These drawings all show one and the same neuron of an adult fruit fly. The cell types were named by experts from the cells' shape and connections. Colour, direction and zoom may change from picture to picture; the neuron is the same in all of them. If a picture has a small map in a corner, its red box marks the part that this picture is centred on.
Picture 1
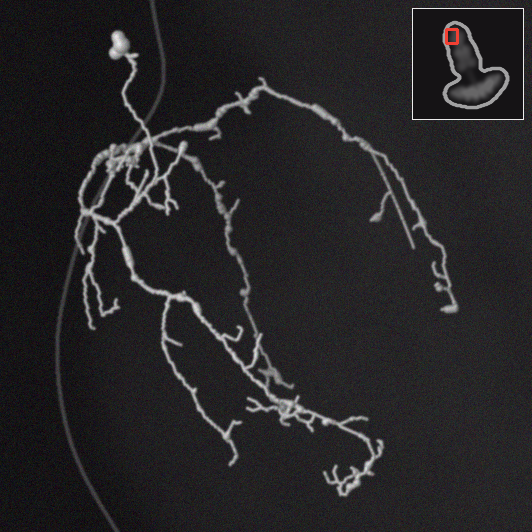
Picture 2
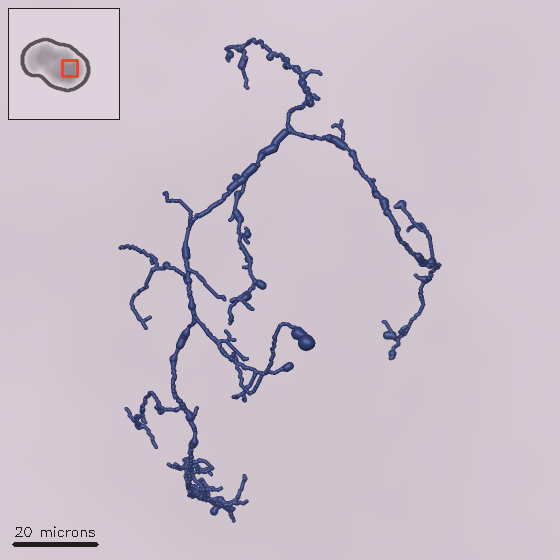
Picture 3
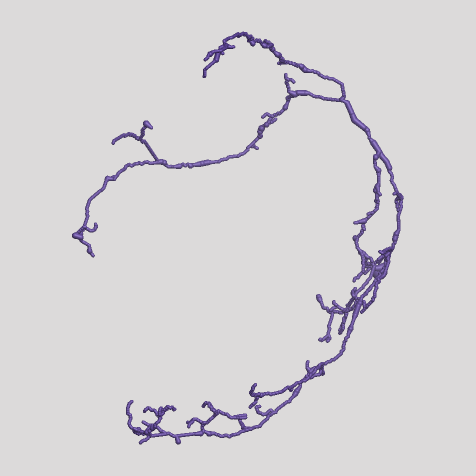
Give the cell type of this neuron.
IN13A055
